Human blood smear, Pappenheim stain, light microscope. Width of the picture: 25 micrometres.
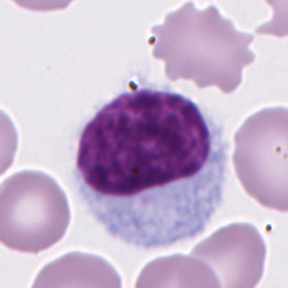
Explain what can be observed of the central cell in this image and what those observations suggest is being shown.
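Point one, the nucleus: a single unlobed mass, oval in outline, about 12 by 9 micrometres, with no indentation. Point two, its position: off-centre, toward the upper left of the cell. Point three, the chromatin: dark purple and coarsely clumped. Point four, the cytoplasm: pale blue. The cell is a hairy cell.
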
